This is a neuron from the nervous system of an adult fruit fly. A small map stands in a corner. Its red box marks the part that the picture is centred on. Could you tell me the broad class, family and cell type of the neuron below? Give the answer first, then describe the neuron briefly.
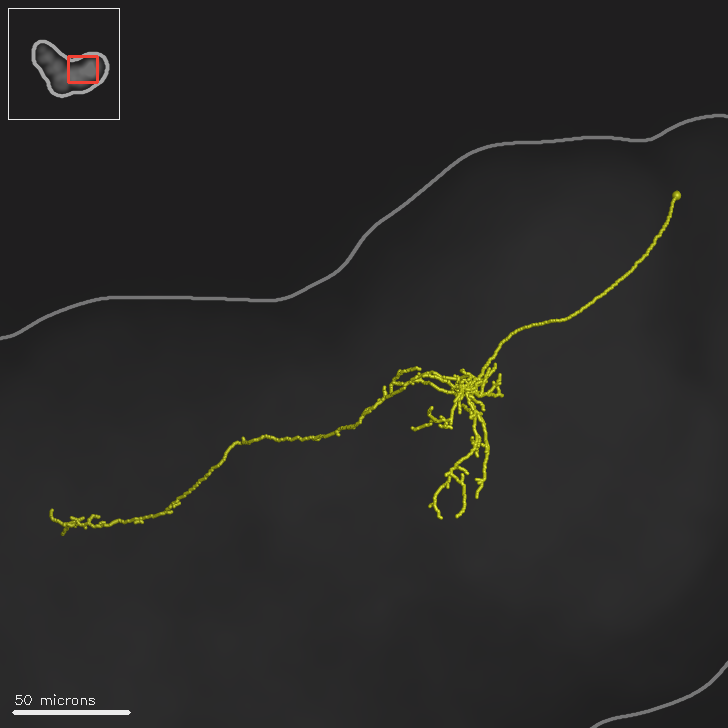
Its broad class is central-brain intrinsic neuron. The family is hemilineage LHl4_posterior. It is of cell type PLP111. Its cell body lies at the upper right of the picture. By the scale bar it is about 250 microns wide in this view.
